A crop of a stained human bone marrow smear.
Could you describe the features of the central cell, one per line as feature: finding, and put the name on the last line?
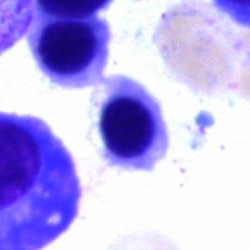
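Chromatin: dense, almost uniform deep purple
Nucleoli: none to be seen
Cytoplasm: pale blue-lavender
Granules: none seen in the cytoplasm
Name: erythroblast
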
